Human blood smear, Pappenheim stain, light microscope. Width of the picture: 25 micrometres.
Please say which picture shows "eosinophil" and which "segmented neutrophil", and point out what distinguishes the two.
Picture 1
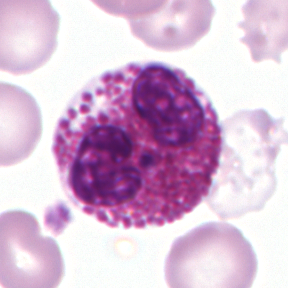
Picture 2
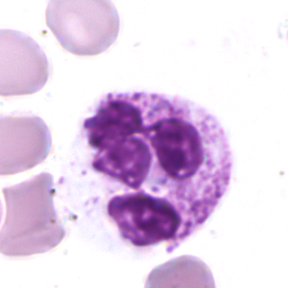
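Picture 1: eosinophil. Picture 2: segmented neutrophil. Picture 1 nucleus: two separate lobes, at upper right and lower left; cell about 15 micrometres across. Its cytoplasm is packed with coarse, round, reddish-pink granules of fairly uniform size. Picture 2: chromatin dark purple and coarsely clumped; cytoplasm plentiful, very pale, almost colourless. Its granules are fine and purple-violet, densest on the right side.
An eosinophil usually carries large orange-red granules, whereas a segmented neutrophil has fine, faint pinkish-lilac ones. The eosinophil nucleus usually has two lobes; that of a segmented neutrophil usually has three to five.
Granule size separates the two here: coarse in picture 1, fine in picture 2.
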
